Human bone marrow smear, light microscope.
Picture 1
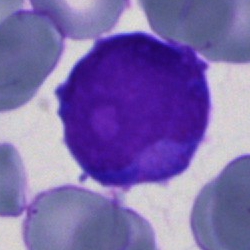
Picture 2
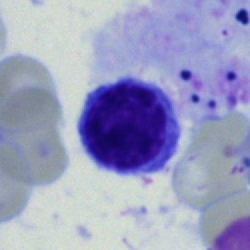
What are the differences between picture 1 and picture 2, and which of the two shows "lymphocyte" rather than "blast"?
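Picture 1 is the blast; picture 2 is the lymphocyte. Outline: the blast is roughly round with a slightly uneven edge and small blunt bumps along parts of it, while the lymphocyte is round with a smooth edge. Chromatin: the blast's is dark purple, fine and evenly spread, whereas the lymphocyte's is dense and dark purple.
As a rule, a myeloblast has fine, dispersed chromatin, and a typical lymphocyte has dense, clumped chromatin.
Nucleus: in the blast it fills almost the whole cell, with a paler rounded area just left of its centre, and in the lymphocyte no distinct nucleolus can be seen.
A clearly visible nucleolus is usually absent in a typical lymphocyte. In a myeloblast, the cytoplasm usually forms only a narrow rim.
Cytoplasm: the lymphocyte has a thin rim of deep blue, widest on the lower right side. Granules: none are visible in either cell.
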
